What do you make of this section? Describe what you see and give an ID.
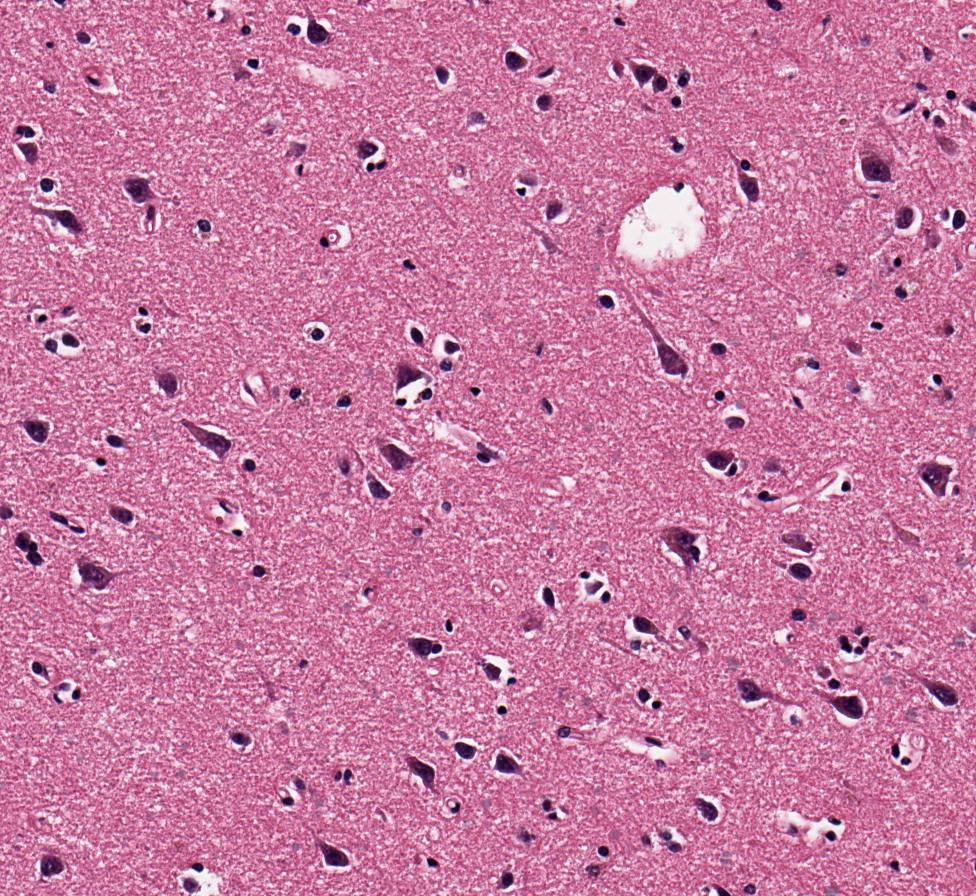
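Fine granular pink neuropil fills the field, its cells scattered singly, without layered or glandular arrangement. Triangular neuron cell bodies with dark purple cytoplasm lie throughout, some tapering into one long process. Among them are many small round dark nuclei with no visible cytoplasm. Epithelium, muscle fibres and fat cells are absent. This is cerebral cortex.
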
